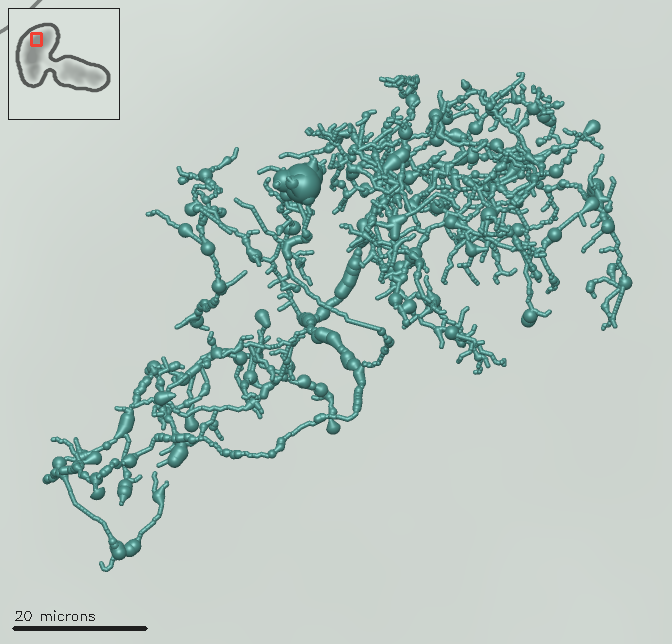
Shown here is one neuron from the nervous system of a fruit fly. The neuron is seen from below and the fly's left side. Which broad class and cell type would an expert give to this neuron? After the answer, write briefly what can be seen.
This is a central-brain intrinsic neuron. The cell type is AVLP404. It is in the brain and does not reach the nerve cord. By the scale bar it is about 90 microns wide in this view. The picture shows more than a hundred branch ends.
